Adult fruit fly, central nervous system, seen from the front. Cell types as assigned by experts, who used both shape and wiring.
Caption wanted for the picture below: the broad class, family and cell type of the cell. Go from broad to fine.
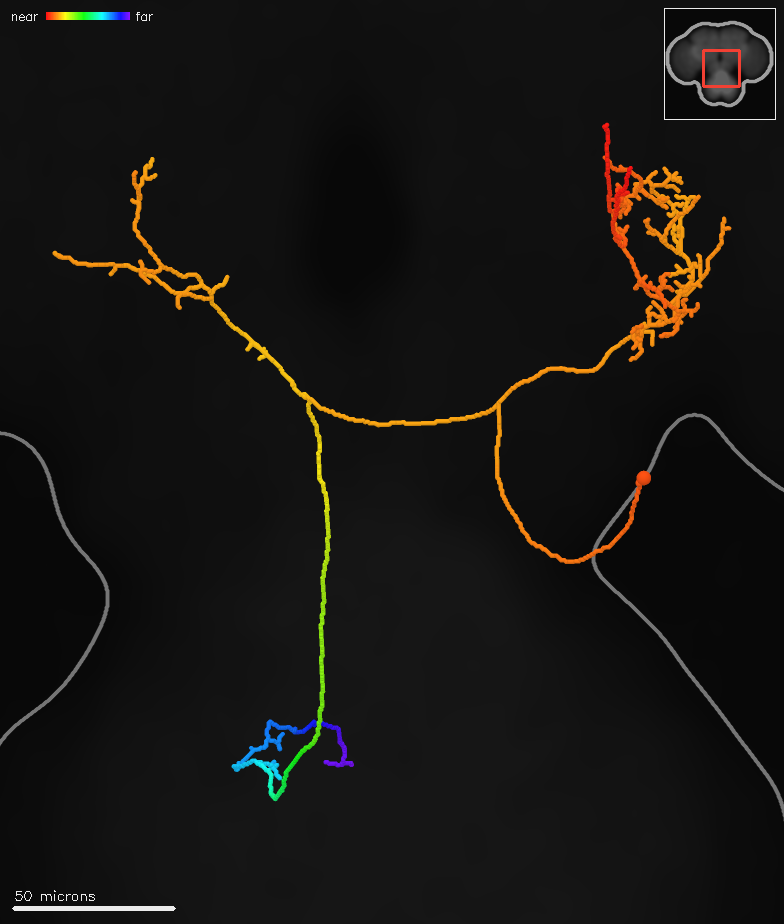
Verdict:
descending neuron; hemilineage LB7; DNge094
